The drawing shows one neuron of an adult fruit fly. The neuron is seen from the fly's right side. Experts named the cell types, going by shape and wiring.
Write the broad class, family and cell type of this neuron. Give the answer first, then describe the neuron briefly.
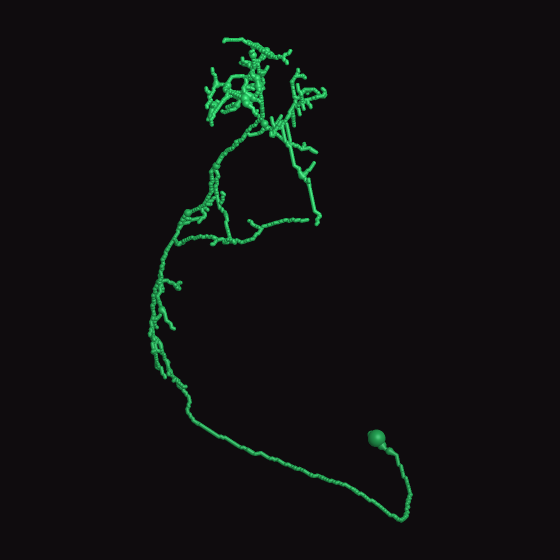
This is a central-brain intrinsic neuron. Its family is hemilineage LHa3. The cell type is CB1333. Dozens of branch ends can be seen. In this view it is taller than it is wide.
